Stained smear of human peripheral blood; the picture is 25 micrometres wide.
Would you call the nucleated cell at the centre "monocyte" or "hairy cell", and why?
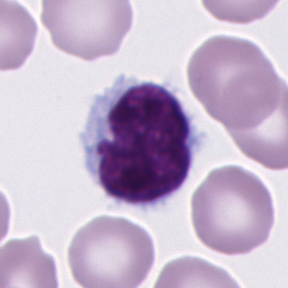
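Answer: hairy cell. Fine hair-like projections fringe the margin of the cell, most clearly on the left side. The cytoplasm forms a thin, pale grey-blue rim that is widest on the left. The nucleus, about 10 by 8 micrometres, shows a single notch-like indentation on its left side, and its chromatin is dark purple and coarsely clumped. The whole cell measures about 11 by 10 micrometres, roughly 1.5 times as wide as a red cell lying whole in the picture.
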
